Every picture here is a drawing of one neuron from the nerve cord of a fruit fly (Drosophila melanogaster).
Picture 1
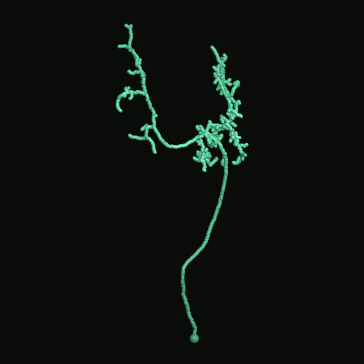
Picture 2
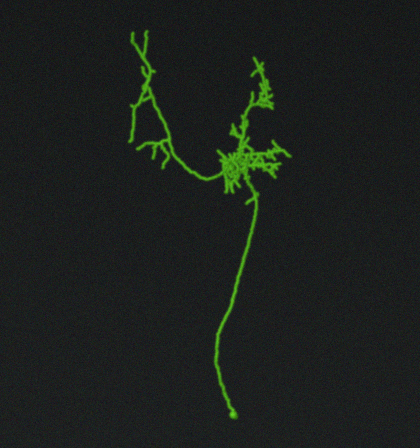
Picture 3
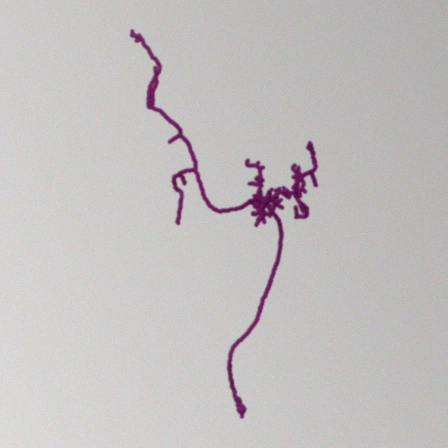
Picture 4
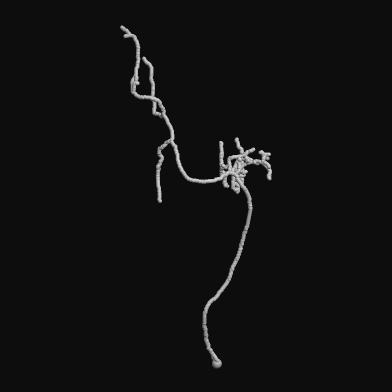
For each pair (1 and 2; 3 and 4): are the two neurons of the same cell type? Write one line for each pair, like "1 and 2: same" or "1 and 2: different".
1 and 2: same
3 and 4: same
